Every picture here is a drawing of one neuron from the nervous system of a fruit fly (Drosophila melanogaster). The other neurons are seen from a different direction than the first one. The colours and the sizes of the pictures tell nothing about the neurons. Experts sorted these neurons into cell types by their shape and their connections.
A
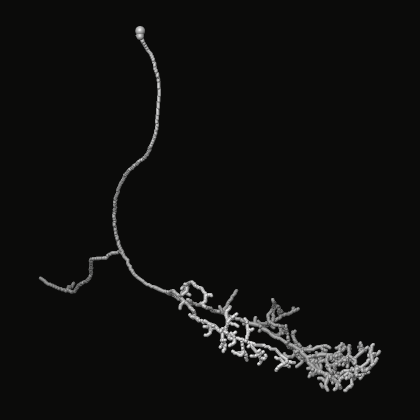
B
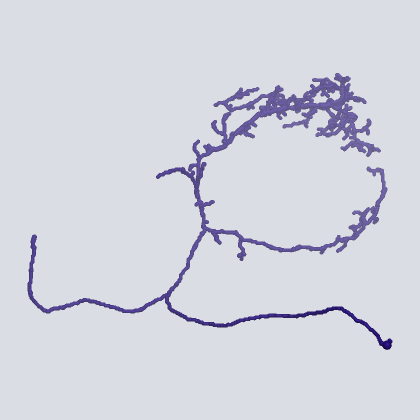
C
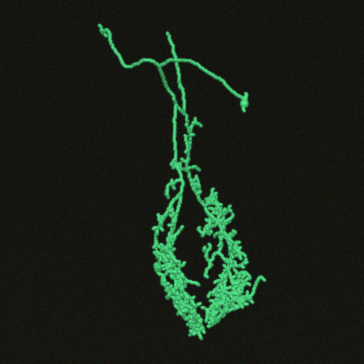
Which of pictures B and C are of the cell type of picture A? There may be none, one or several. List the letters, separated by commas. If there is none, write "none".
B, C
